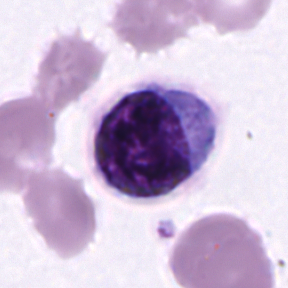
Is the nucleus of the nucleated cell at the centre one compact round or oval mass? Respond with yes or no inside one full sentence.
Yes, the shape of the nucleus is one compact round or oval mass.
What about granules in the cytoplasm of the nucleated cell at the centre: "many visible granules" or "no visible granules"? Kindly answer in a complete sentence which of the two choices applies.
Not a single granule can be seen in its cytoplasm.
